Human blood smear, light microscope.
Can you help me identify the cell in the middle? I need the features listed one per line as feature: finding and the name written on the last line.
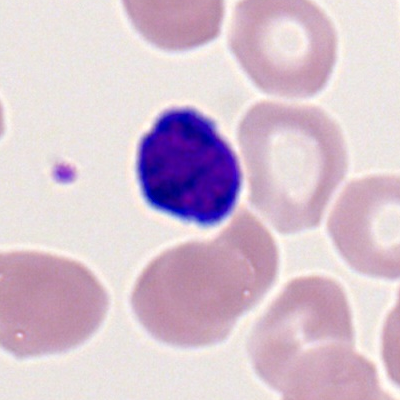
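Outline: round, or perhaps slightly oval, and smooth
Chromatin: dense, dark purple, coarsely clumped
Nucleoli: none that I can see
Cytoplasm: scant, a very thin rim around the nucleus at most
Name: lymphocyte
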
